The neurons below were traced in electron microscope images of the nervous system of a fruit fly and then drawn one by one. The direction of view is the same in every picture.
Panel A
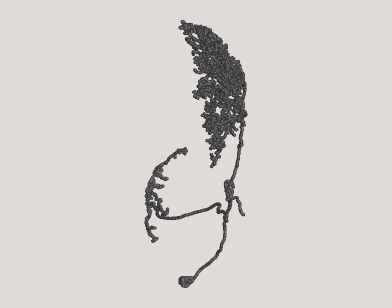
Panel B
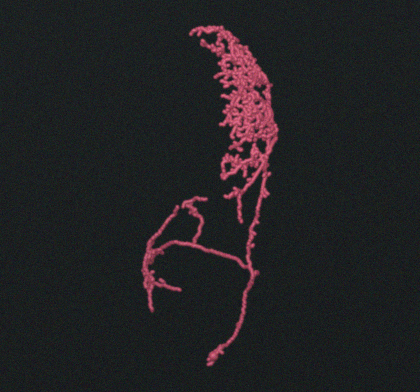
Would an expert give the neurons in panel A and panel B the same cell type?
yes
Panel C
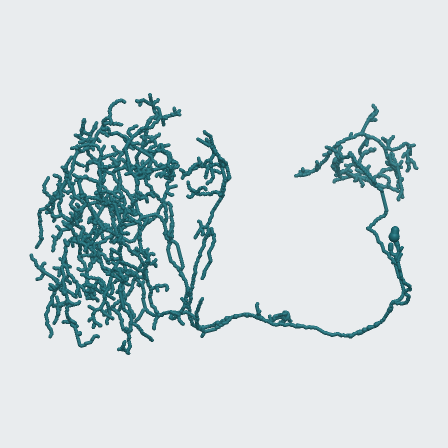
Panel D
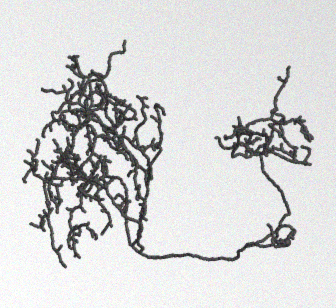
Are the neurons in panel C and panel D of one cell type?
yes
